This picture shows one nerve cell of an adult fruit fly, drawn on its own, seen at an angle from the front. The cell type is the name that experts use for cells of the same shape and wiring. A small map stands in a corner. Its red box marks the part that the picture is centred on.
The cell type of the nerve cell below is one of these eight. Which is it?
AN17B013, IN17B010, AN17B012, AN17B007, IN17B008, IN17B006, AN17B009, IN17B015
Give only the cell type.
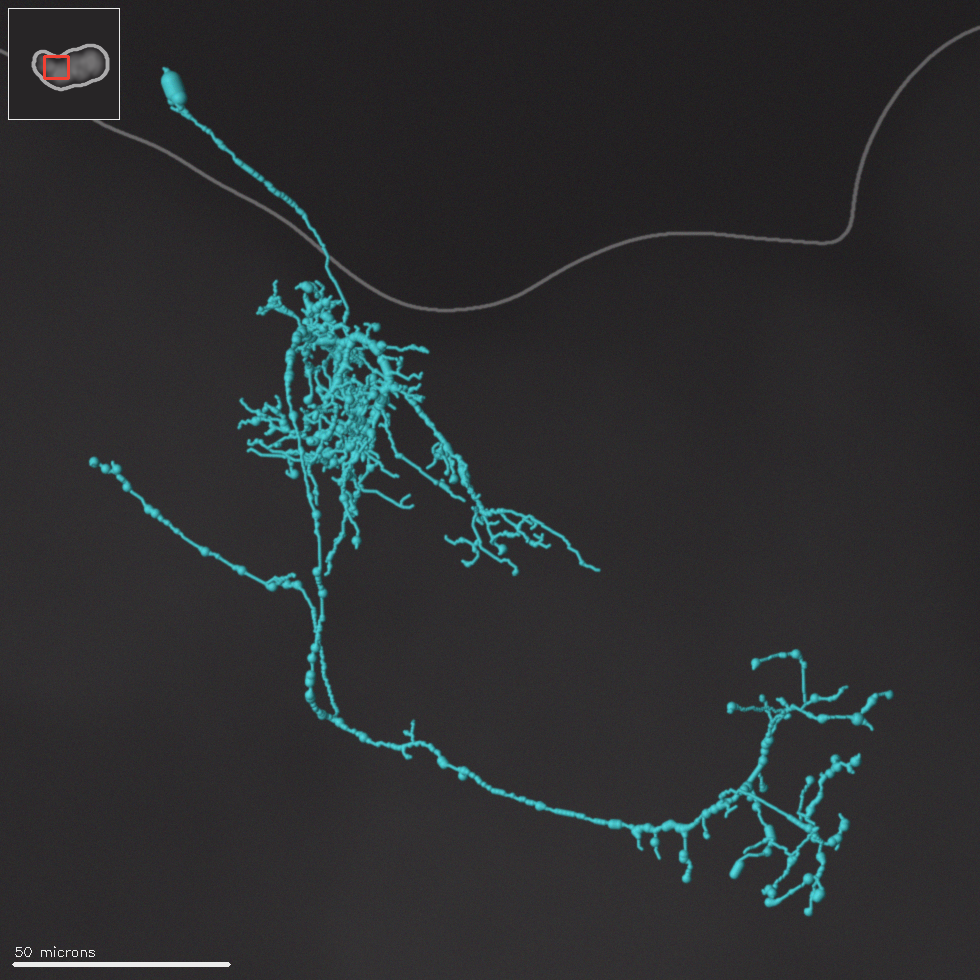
IN17B015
